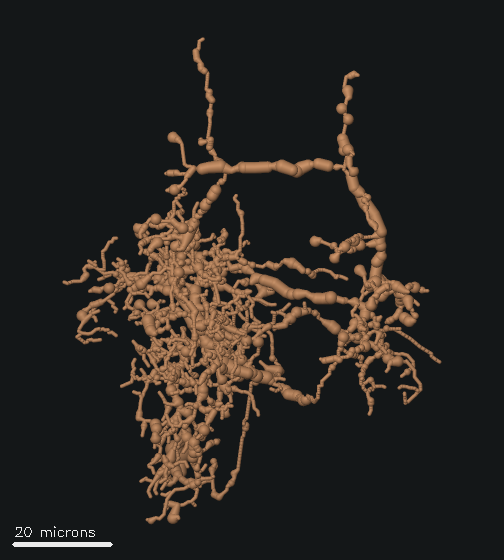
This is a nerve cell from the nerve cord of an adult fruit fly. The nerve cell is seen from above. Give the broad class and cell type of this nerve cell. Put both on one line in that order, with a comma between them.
nerve-cord intrinsic neuron, INXXX257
